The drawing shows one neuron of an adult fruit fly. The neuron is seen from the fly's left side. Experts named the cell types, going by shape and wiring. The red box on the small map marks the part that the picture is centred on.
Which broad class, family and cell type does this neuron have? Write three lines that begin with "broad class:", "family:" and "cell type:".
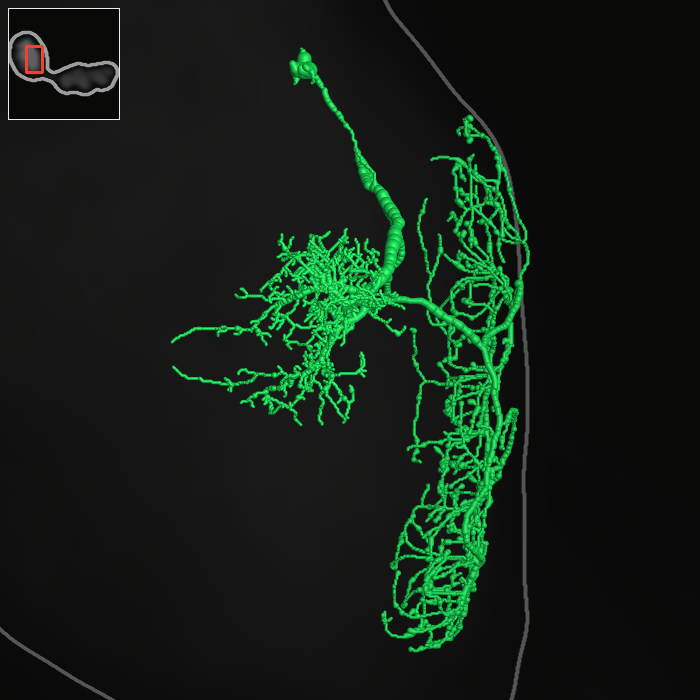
broad class: visual centrifugal neuron
family: LPT
cell type: LPT57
